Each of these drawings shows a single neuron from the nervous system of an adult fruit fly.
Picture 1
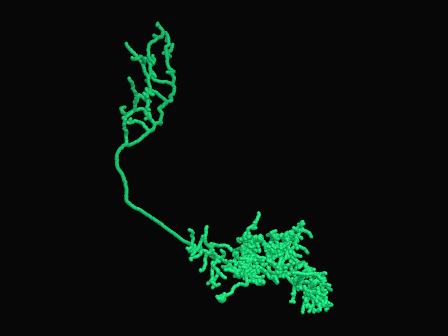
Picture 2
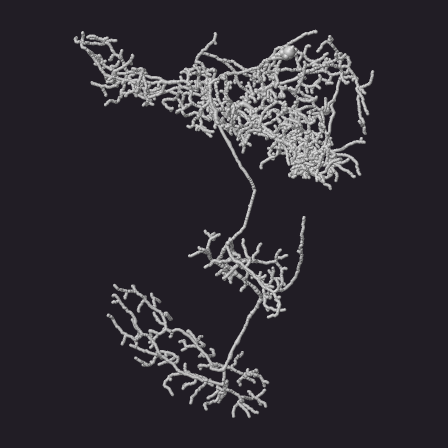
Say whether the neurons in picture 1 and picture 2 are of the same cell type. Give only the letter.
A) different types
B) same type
A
